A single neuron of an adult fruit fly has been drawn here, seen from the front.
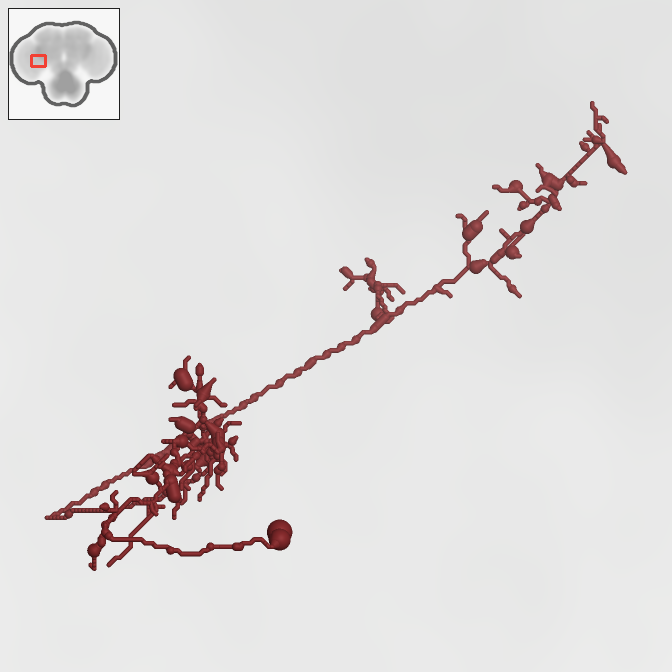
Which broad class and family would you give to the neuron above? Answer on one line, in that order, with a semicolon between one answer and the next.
optic-lobe intrinsic neuron; TmY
